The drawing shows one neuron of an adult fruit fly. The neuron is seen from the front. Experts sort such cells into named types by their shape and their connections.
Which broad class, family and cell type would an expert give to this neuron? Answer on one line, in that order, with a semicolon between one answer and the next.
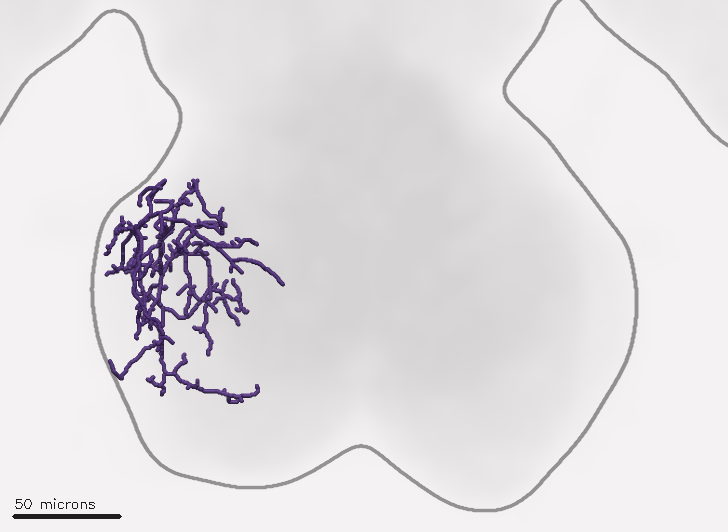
nerve-cord intrinsic neuron; hemilineage 03A; IN03A065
